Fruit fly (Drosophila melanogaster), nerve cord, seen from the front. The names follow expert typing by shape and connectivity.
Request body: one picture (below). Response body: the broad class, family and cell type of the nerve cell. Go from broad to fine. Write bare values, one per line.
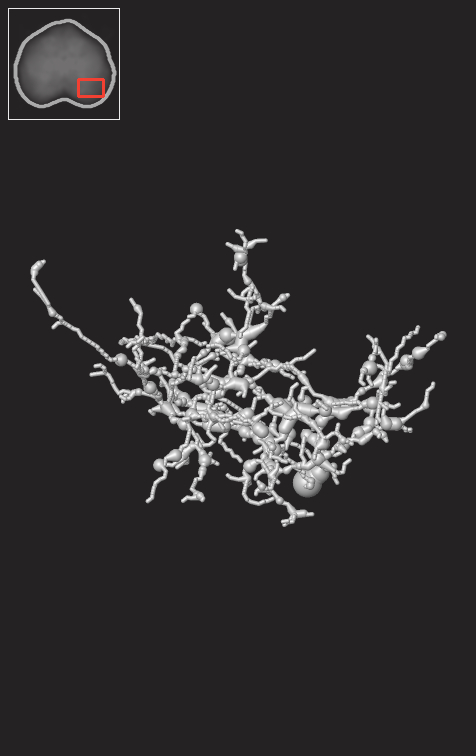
nerve-cord intrinsic neuron
hemilineage 20A.22A
IN20A.22A058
